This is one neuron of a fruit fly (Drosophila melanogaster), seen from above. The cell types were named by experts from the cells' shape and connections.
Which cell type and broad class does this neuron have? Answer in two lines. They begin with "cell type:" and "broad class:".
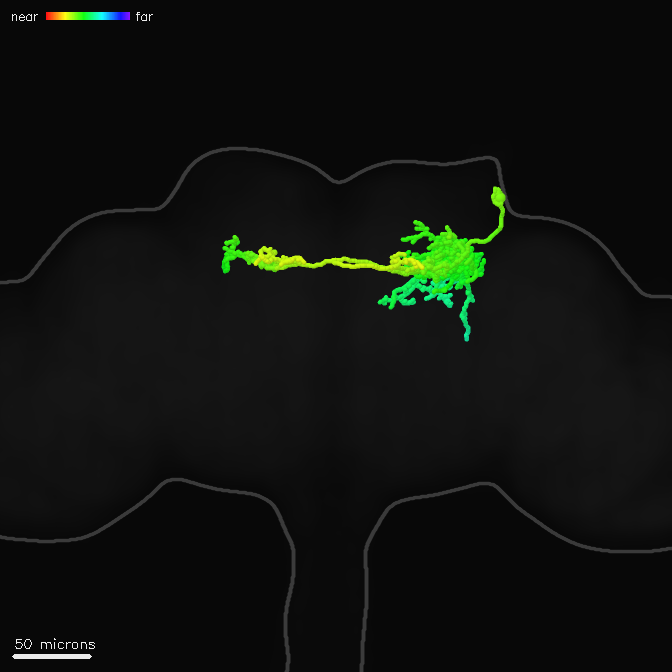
cell type: LAL075
broad class: central-brain intrinsic neuron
